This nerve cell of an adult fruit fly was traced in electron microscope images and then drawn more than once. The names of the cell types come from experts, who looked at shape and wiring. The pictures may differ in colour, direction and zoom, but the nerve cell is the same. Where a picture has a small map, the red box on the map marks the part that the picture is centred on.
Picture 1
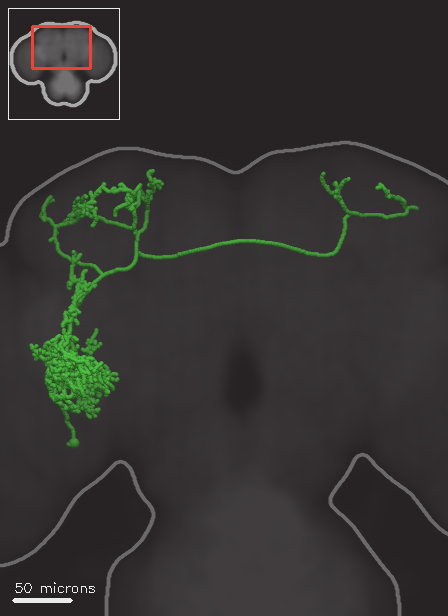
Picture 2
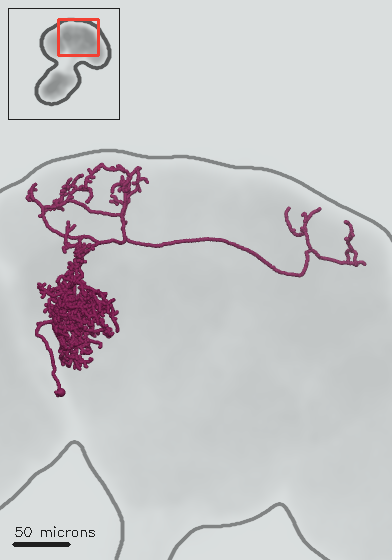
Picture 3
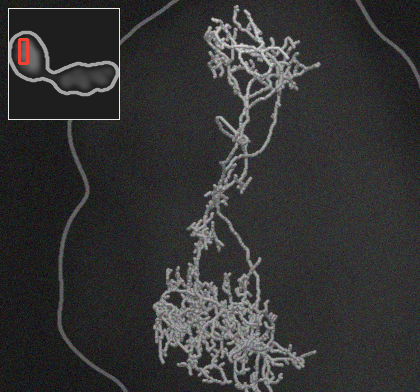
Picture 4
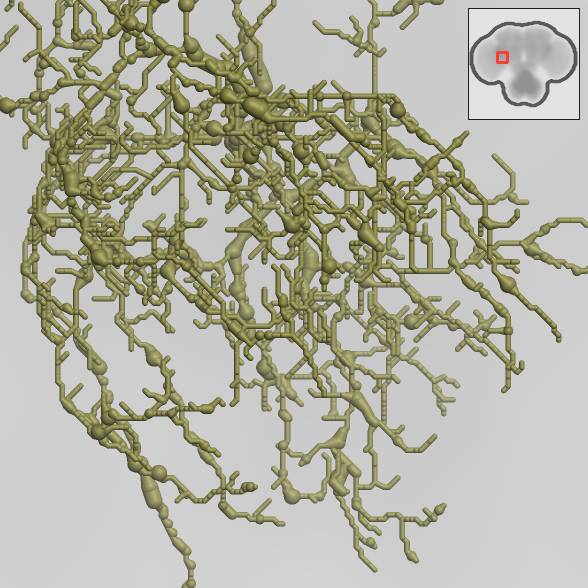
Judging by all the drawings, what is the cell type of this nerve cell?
AVLP317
